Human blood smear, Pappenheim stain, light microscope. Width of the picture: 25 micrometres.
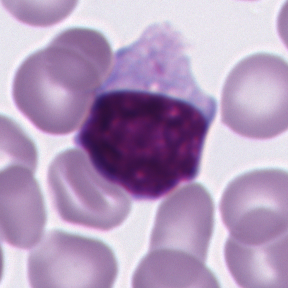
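Typical lymphocyte, with a single unlobed nucleus of about 11 by 10 micrometres. The nucleus has a fairly straight upper border. Pale greyish blue cytoplasm lies mostly on the upper side of the nucleus and holds only a few tiny reddish dots.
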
